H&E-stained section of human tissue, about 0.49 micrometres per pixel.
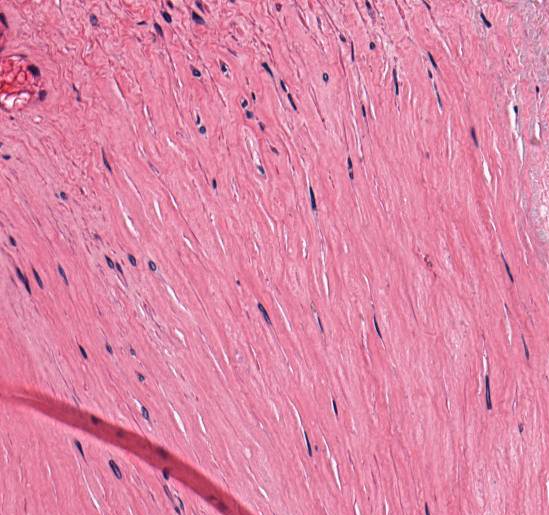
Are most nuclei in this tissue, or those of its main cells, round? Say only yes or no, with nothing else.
No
